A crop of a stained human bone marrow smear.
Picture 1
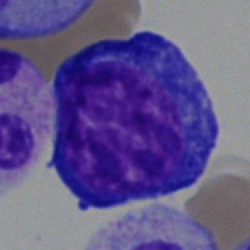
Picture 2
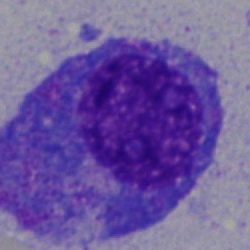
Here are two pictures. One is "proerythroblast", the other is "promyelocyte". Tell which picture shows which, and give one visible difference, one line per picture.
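Picture 1 is a proerythroblast. No granules are visible in the cytoplasm.
Picture 2 is a promyelocyte. Fine purple-red granules are scattered in the cytoplasm, most plentiful in the left part of the cell.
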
